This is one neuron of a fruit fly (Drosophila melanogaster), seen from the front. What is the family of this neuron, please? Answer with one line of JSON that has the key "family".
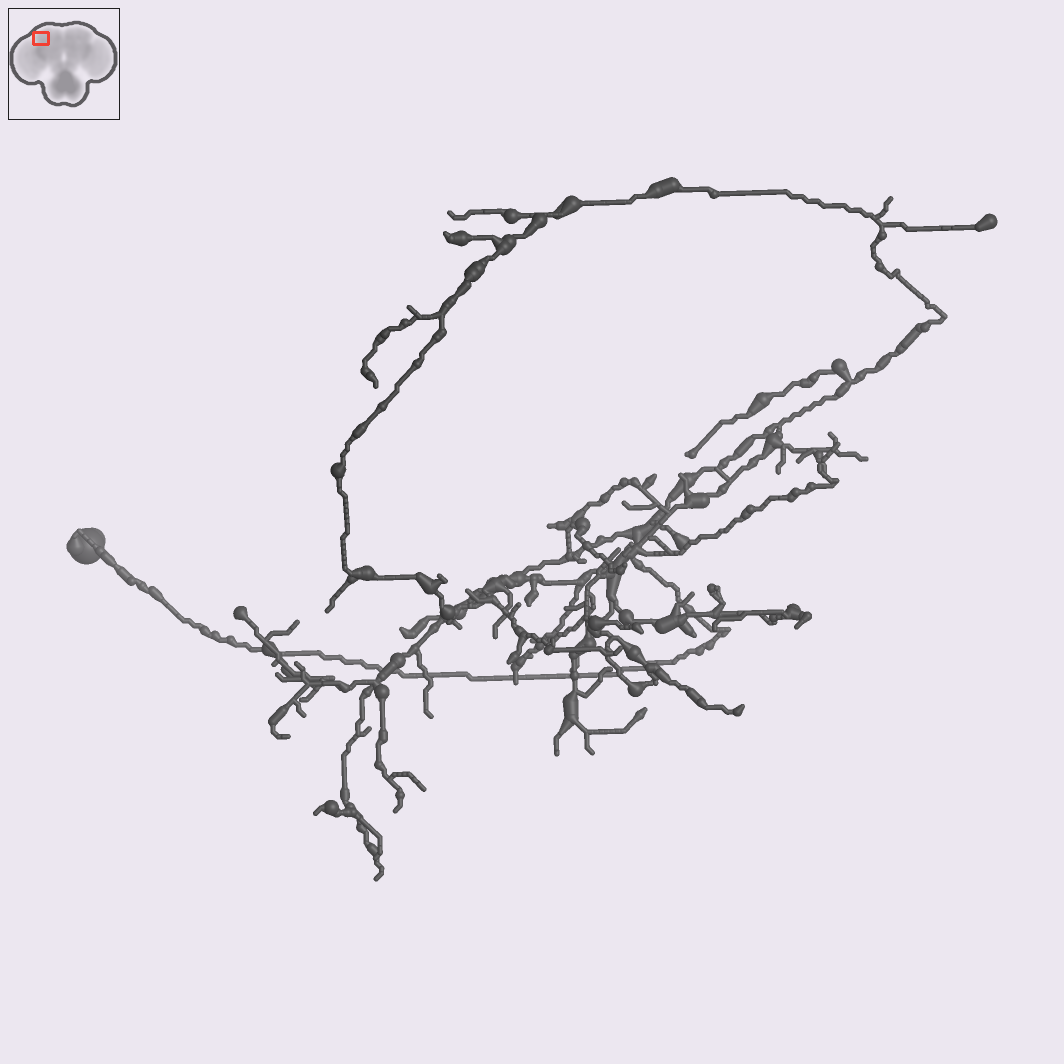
{"family": "hemilineage SLPp&v1_posterior"}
